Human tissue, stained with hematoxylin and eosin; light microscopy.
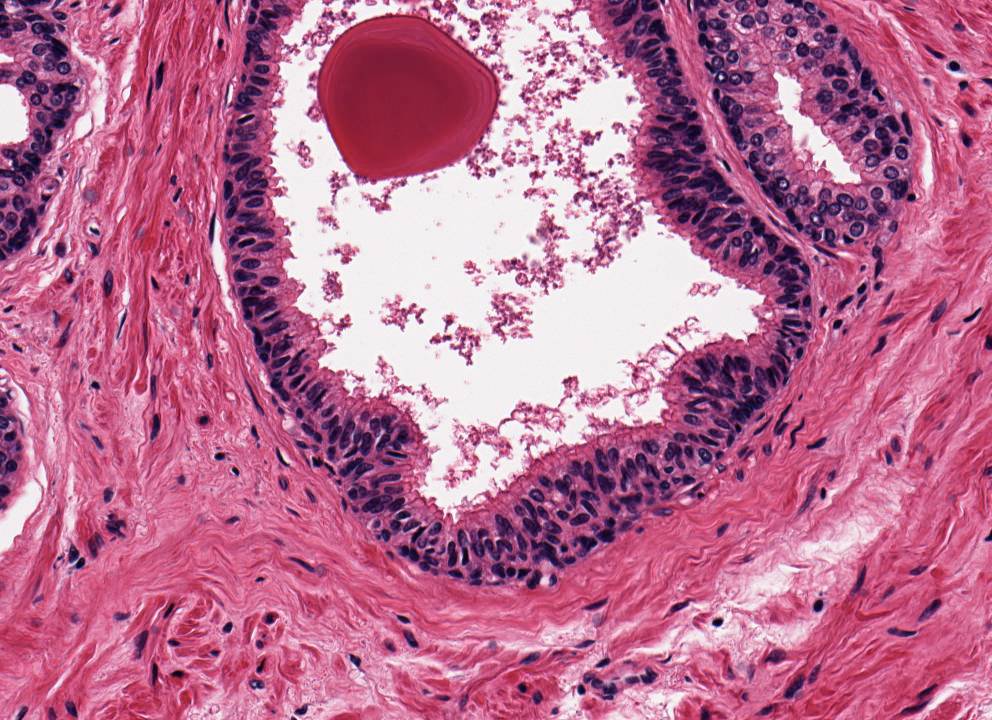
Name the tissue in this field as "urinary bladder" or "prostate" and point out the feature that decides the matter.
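This is prostate, not urinary bladder. A large gland with a wide, irregular lumen occupies the upper centre, with smaller glands at its edges.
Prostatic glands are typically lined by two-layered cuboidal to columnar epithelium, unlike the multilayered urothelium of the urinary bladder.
The gland's border undulates, with low folds projecting into the lumen along its lower and right sides. Stromal fibres wrap it concentrically.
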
